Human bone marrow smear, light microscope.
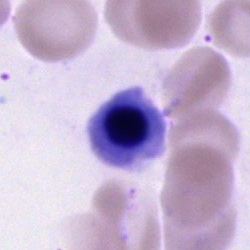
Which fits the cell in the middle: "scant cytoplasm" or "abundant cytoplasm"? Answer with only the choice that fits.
Abundant cytoplasm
